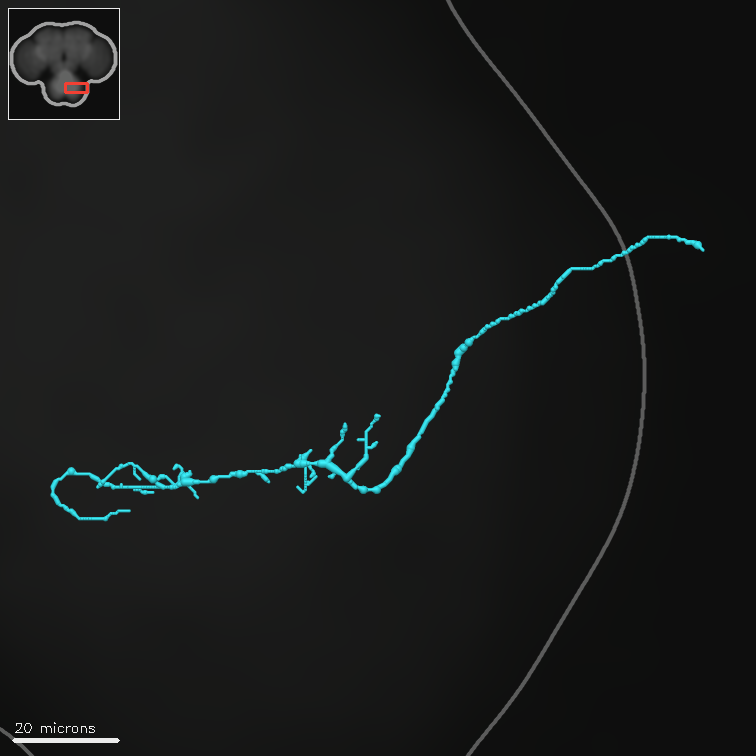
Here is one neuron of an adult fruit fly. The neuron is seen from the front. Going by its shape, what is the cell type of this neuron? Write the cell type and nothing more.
WG3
